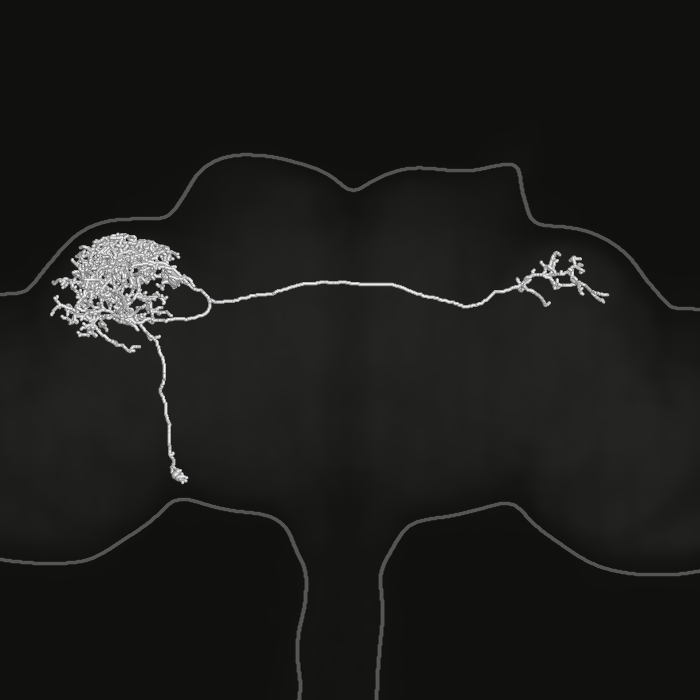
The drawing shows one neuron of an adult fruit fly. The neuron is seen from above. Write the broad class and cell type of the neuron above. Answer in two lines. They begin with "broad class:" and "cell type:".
broad class: central-brain intrinsic neuron
cell type: AVLP576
